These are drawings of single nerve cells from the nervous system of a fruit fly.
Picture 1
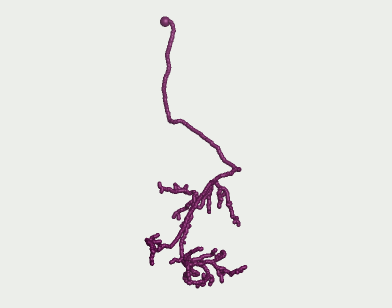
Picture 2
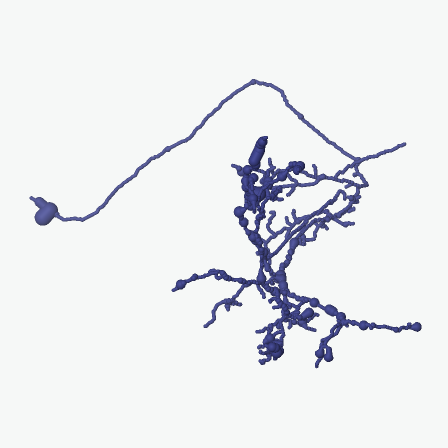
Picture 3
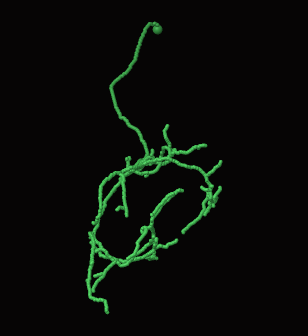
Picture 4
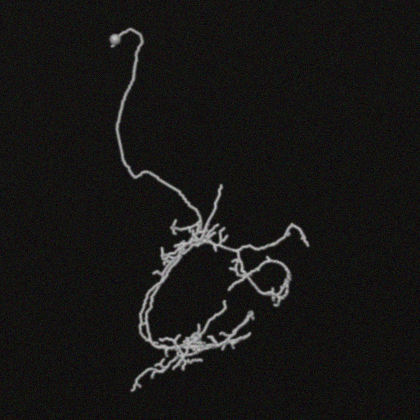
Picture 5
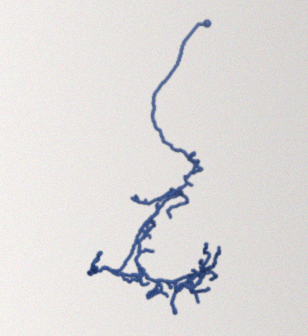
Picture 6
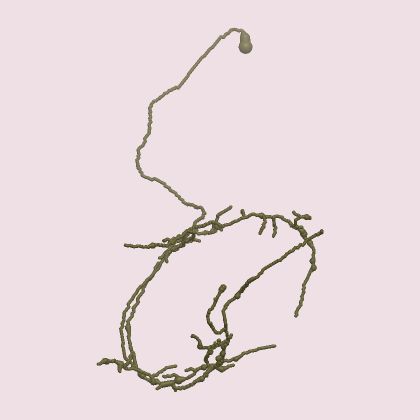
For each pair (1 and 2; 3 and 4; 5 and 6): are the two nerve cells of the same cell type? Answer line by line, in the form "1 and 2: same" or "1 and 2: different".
1 and 2: different
3 and 4: same
5 and 6: same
